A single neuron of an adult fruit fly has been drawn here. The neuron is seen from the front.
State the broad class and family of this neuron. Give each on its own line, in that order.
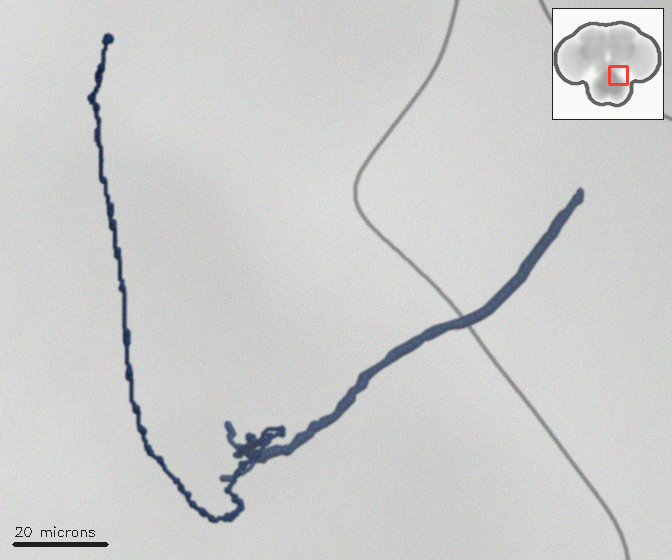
sensory neuron ascending to the brain
class mechanosensory proprioceptive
